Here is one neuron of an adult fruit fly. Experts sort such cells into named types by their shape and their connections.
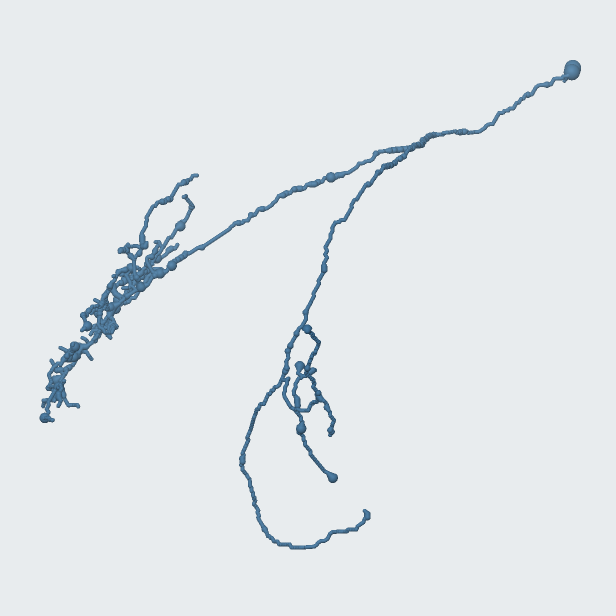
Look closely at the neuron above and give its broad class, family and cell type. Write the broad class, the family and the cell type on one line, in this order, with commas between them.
visual projection neuron, LC, LC25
